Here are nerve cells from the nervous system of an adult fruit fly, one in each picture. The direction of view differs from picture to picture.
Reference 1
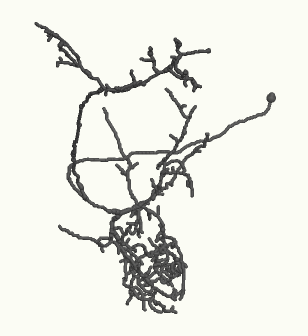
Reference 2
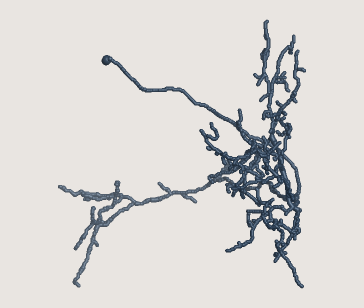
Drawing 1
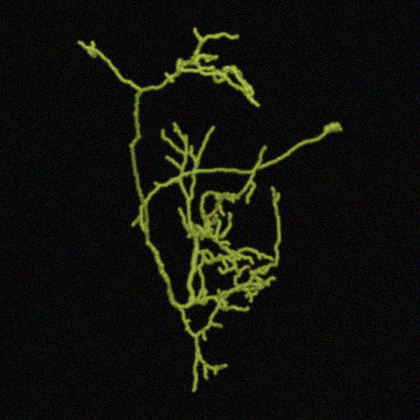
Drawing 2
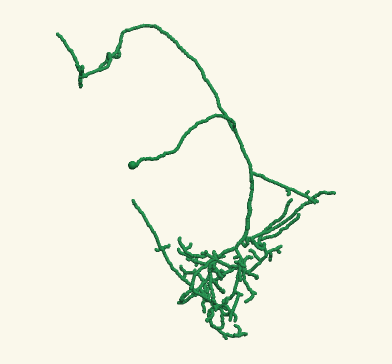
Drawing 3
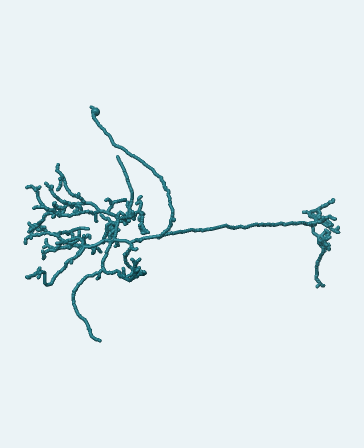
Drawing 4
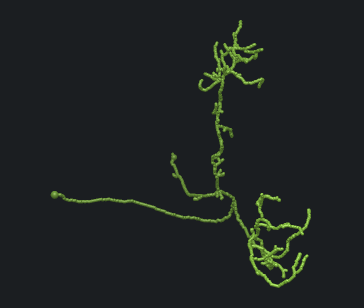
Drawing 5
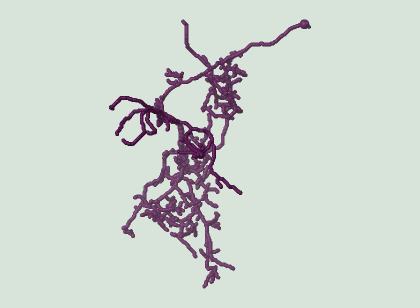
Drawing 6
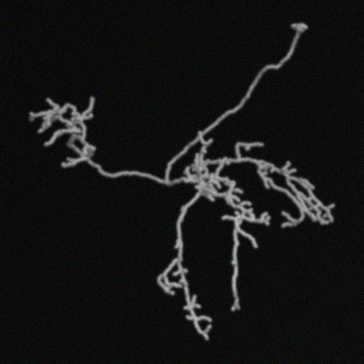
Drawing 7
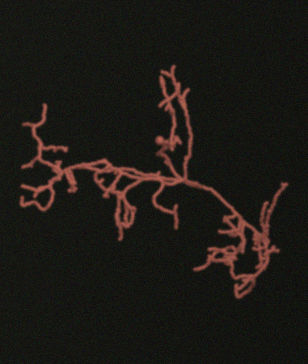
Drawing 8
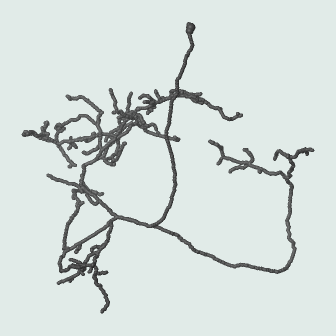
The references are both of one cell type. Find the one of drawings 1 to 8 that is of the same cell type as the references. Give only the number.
1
